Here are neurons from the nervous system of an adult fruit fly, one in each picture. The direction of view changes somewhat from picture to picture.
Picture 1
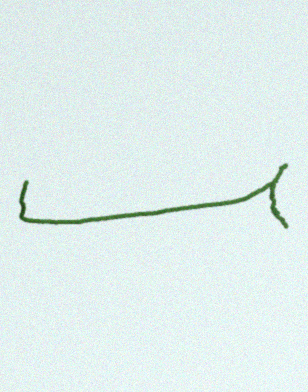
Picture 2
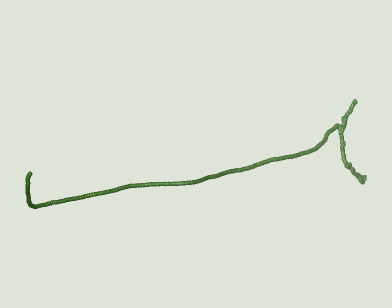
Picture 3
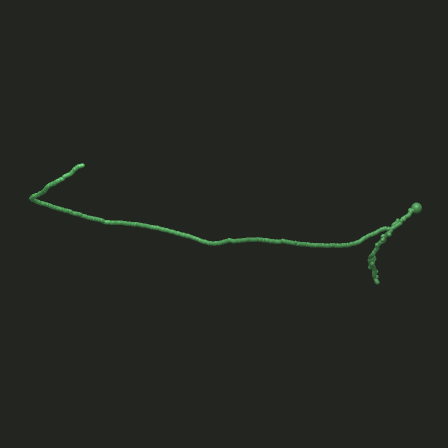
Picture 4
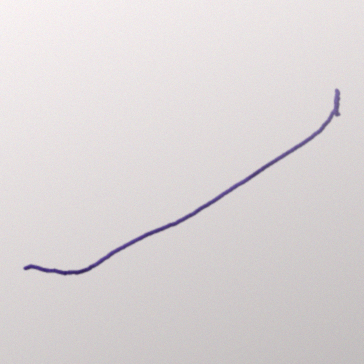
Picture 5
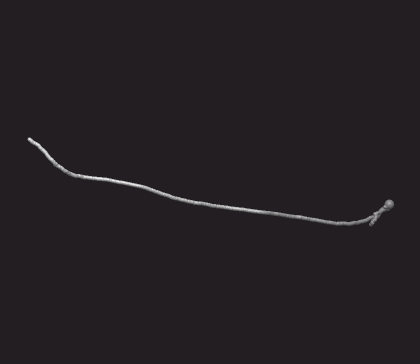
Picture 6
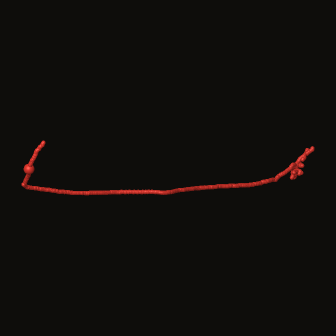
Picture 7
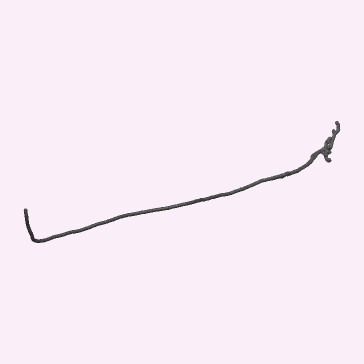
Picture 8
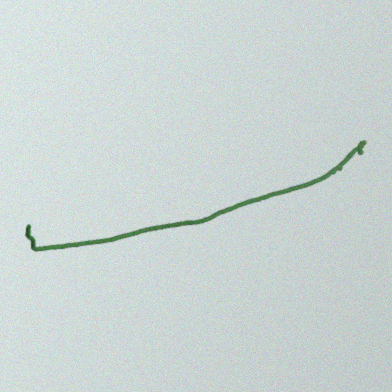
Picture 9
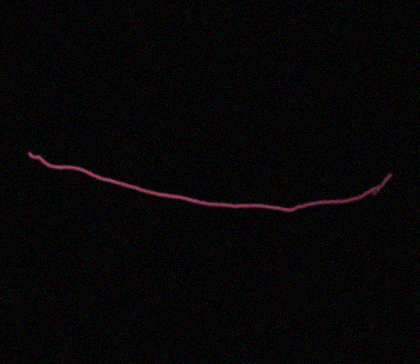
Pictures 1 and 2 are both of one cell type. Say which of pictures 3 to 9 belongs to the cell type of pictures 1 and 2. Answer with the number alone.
3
